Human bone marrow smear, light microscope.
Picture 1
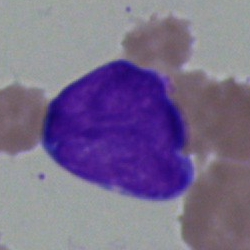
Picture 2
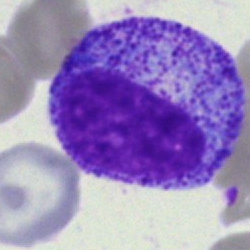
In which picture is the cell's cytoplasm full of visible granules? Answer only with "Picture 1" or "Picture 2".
Picture 2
